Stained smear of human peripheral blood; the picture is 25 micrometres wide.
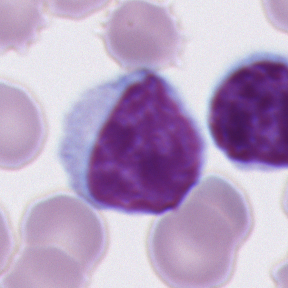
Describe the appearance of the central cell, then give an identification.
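The nucleus is roughly triangular, its corners rounded. Its chromatin is dark purple, mottled by paler patches. Cytoplasm forms a crescent lying mostly on the left side of the nucleus and contains no visible vacuoles. The cell is a typical lymphocyte.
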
